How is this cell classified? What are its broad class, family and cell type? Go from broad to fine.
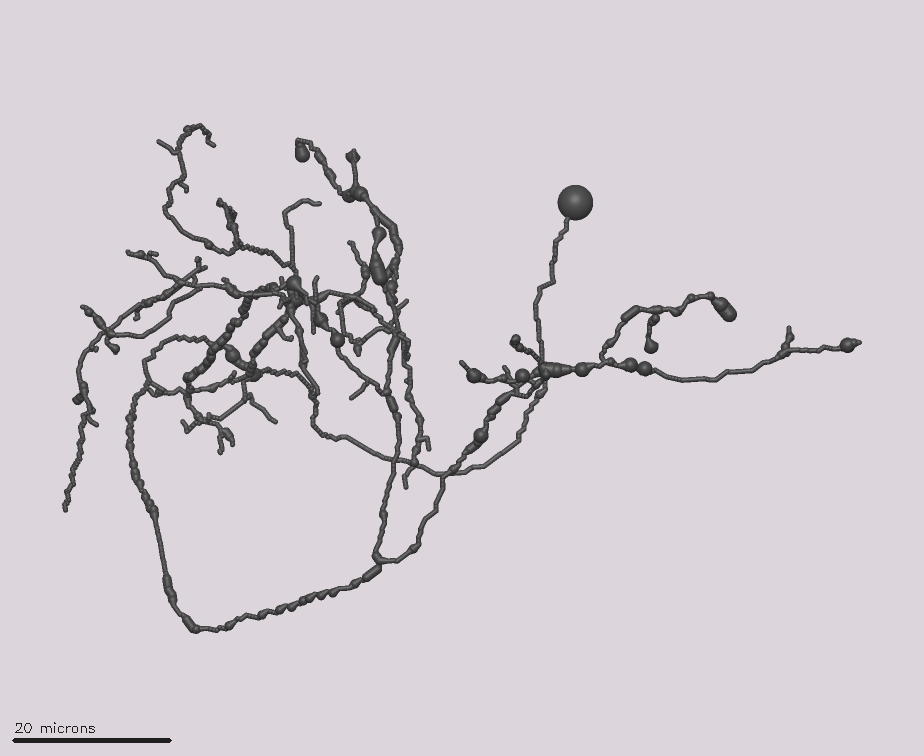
central-brain intrinsic neuron; hemilineage DM3_dorso_medial; SMP519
